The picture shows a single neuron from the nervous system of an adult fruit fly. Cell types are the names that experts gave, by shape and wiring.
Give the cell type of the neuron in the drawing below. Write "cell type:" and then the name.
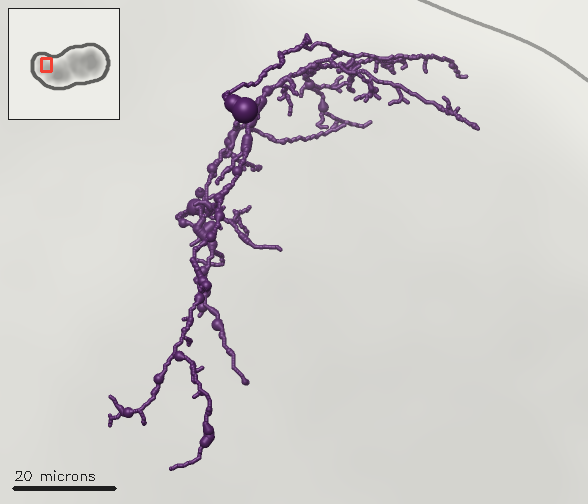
cell type: IN19A060_d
